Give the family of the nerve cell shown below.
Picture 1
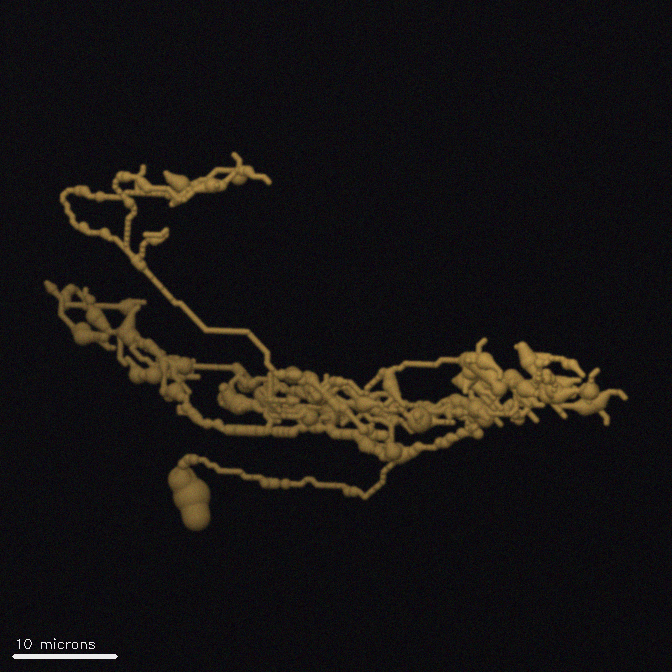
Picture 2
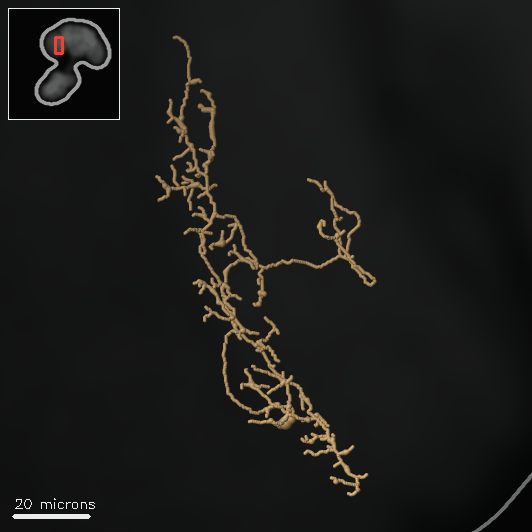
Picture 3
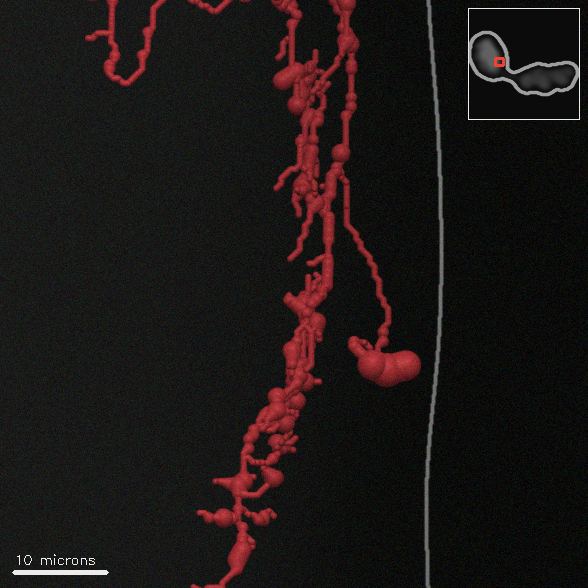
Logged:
Tlp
